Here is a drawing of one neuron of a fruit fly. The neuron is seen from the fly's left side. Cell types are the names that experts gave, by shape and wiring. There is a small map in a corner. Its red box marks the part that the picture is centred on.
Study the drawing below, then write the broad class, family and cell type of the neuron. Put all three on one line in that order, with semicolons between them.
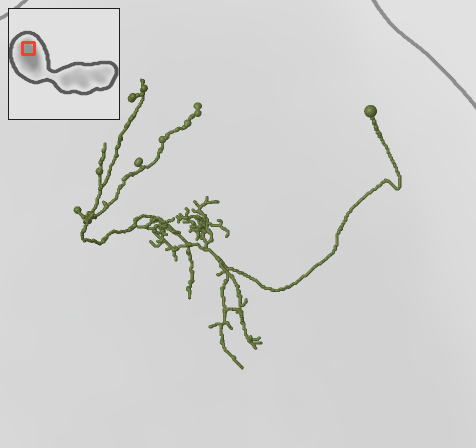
central-brain intrinsic neuron; class CX; FS3_c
